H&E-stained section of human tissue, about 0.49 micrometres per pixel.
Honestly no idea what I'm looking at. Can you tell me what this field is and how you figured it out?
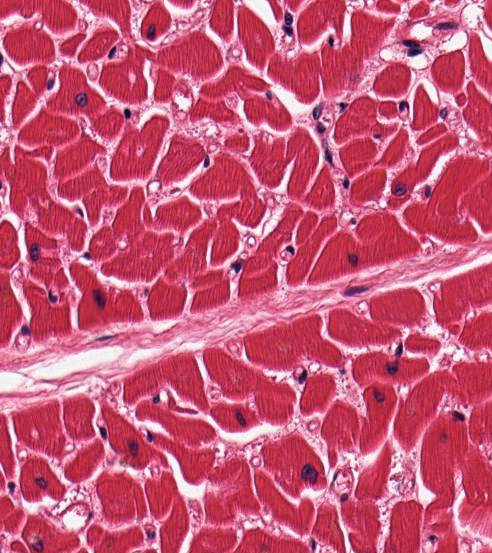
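Closely packed muscle fibres of myocardium, cut mostly in cross-section, fill the field as irregular polygonal profiles. Where a fibre shows a nucleus, there is a single central one.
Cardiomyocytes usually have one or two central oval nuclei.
The fibre cytoplasm stains deep red.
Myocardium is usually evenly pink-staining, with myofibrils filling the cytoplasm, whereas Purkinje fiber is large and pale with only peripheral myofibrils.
A band of pale pink loose connective tissue crosses the field from lower left toward upper right.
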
